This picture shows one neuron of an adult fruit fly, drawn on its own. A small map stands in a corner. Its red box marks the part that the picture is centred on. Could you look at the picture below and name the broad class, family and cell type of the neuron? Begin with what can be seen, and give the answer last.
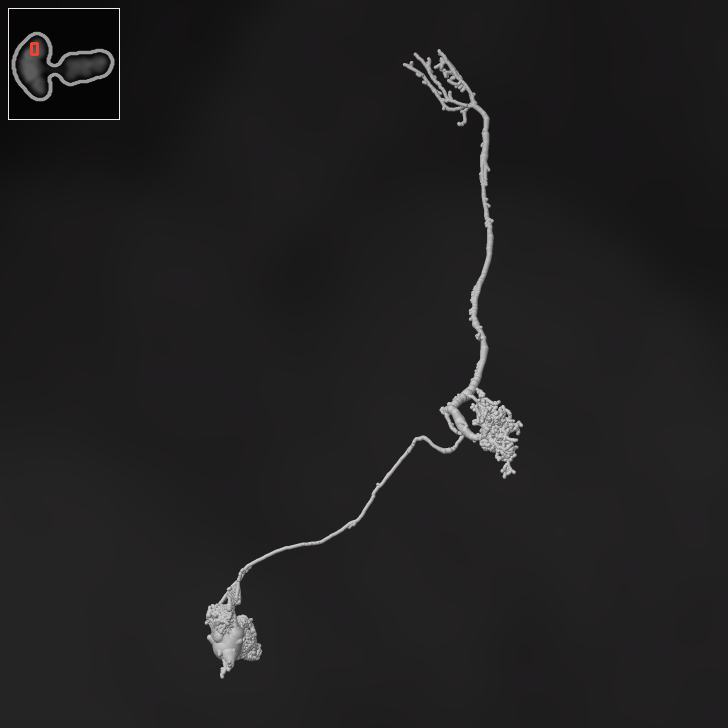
It lies in the brain. Dozens of branch ends can be seen. It is an optic-lobe intrinsic neuron. The family is T. Its cell type is T1.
